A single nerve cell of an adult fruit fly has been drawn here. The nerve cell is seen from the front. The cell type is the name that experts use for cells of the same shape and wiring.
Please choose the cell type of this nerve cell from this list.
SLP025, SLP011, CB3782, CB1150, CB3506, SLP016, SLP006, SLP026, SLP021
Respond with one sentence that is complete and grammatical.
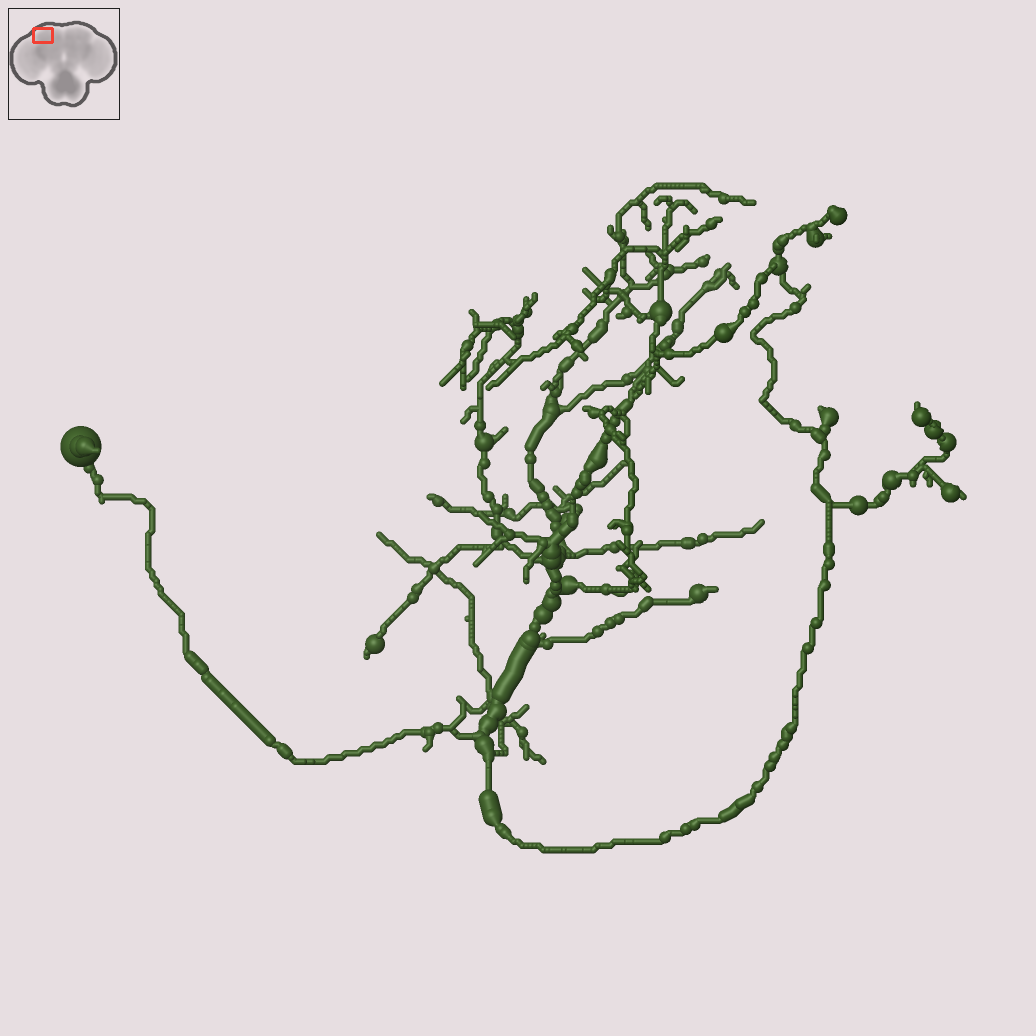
This nerve cell is categorized as cell type CB3506.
